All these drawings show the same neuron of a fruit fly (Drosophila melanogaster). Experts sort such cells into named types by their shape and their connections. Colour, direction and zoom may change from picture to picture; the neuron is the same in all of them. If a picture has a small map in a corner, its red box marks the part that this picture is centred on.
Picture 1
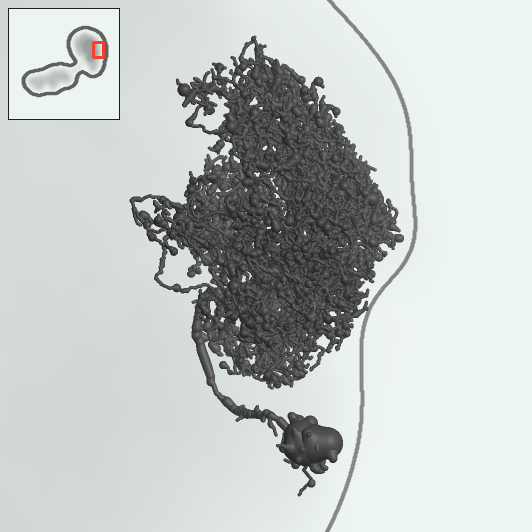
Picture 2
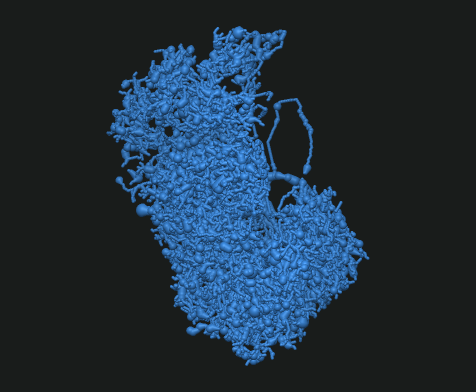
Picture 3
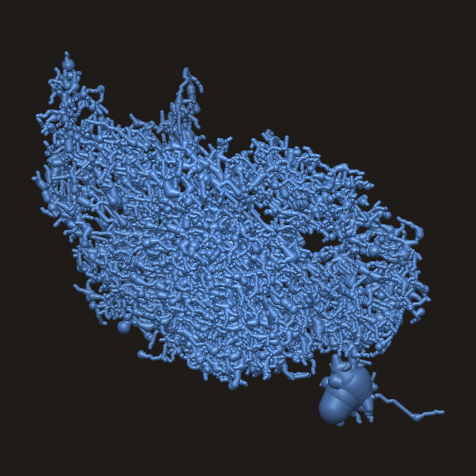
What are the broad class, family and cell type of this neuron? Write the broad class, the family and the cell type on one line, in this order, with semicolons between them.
central-brain intrinsic neuron; hemilineage ALv2; v2LN30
